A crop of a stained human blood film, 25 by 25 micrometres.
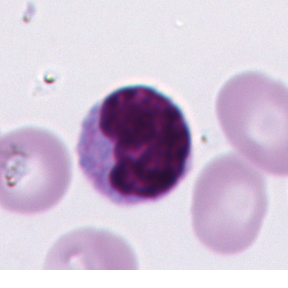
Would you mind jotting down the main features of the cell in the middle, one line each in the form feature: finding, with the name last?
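Outline: round, take a look.
Nucleus position: toward the right, leaving most cytoplasm on the left.
Indentation: on the nucleus's left side.
Nucleoli: none visible, so don't hunt for them.
Name: large granular lymphocyte.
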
